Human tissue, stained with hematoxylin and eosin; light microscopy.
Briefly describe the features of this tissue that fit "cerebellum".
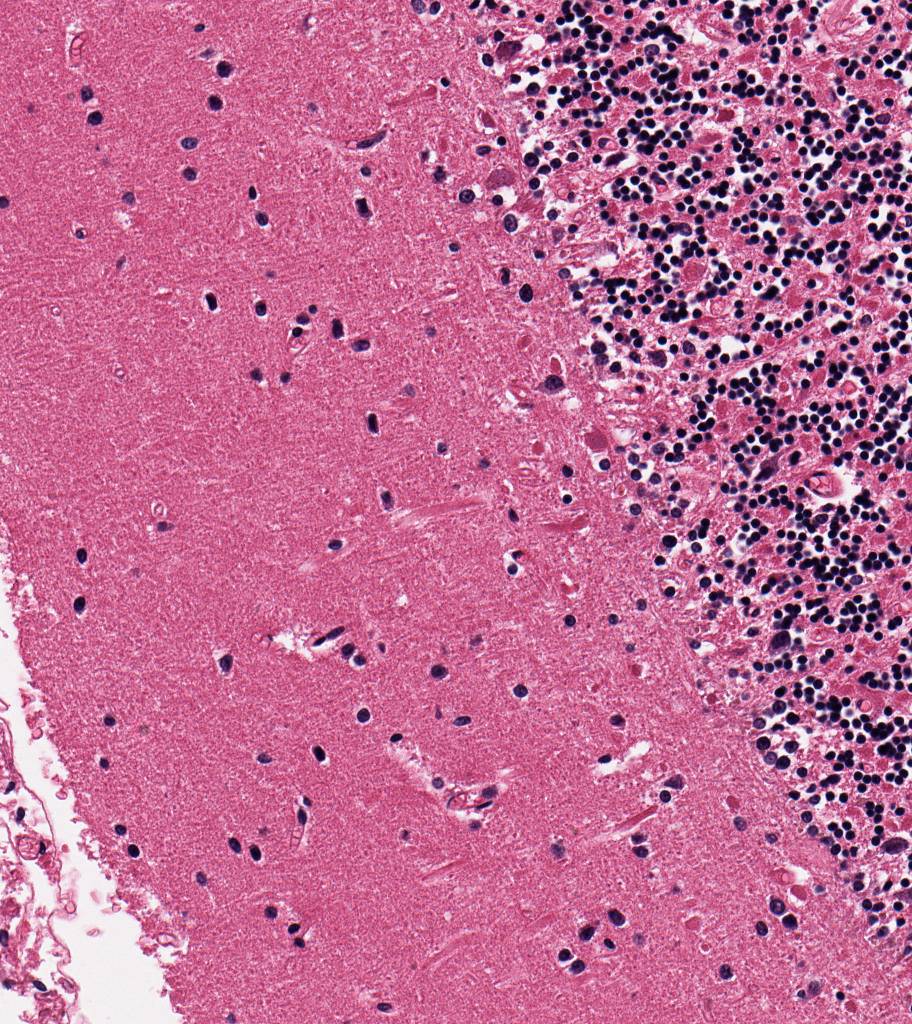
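In this cerebellum, the densely nucleated layer in the upper right is the part that matches most directly. It is packed with small, round, darkly stained nuclei that show very little visible cytoplasm, and small clear spaces lie scattered between them.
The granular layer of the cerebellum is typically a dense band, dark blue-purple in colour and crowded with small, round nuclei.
An oblique boundary divides this layer from a pale, sparsely nucleated layer on the left. That pale layer is a finely fibrillar pink neuropil with widely scattered small nuclei.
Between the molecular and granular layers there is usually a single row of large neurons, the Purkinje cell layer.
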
